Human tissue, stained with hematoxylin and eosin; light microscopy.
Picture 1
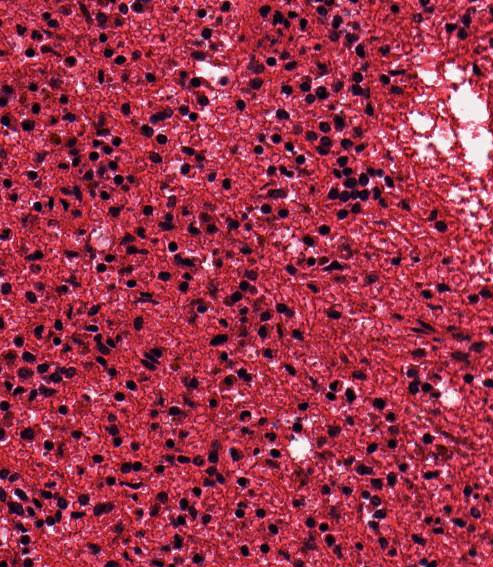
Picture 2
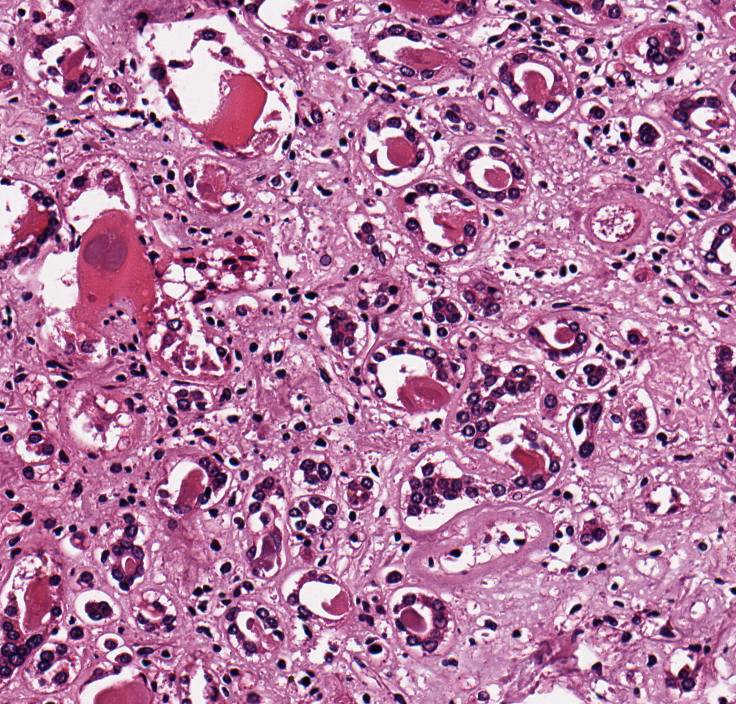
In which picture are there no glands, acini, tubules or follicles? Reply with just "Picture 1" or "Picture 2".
Picture 1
